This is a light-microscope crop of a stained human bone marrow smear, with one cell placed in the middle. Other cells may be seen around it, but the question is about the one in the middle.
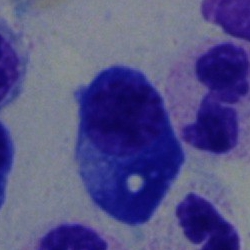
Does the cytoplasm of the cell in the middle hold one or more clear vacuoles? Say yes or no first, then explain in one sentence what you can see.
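Yes. A single clear round vacuole lies in the lower cytoplasm.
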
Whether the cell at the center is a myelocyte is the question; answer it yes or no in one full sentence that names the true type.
No, the cell under consideration is a plasma cell instead of a myelocyte.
